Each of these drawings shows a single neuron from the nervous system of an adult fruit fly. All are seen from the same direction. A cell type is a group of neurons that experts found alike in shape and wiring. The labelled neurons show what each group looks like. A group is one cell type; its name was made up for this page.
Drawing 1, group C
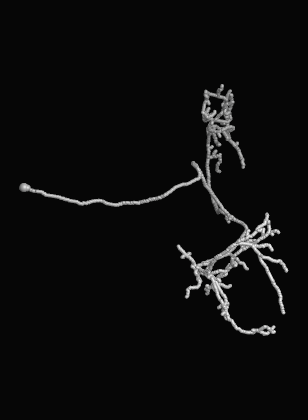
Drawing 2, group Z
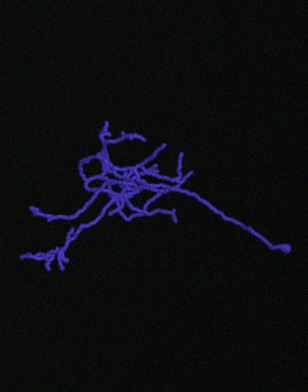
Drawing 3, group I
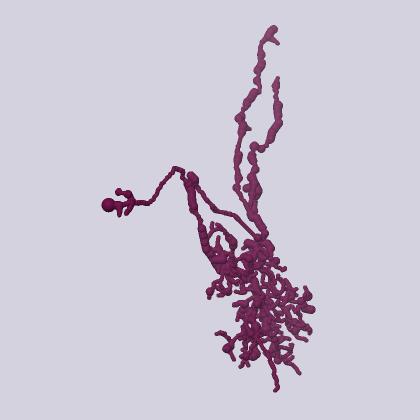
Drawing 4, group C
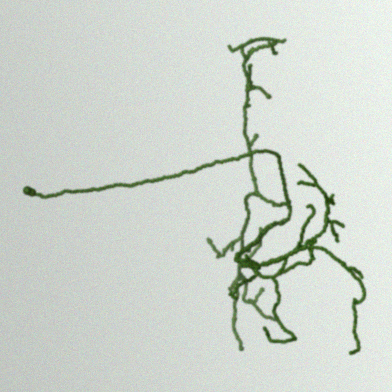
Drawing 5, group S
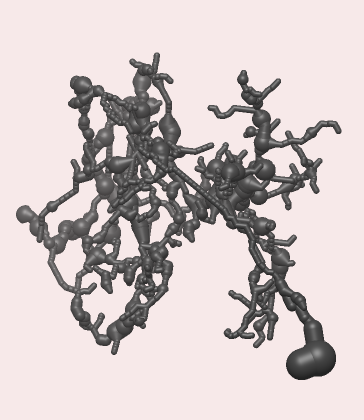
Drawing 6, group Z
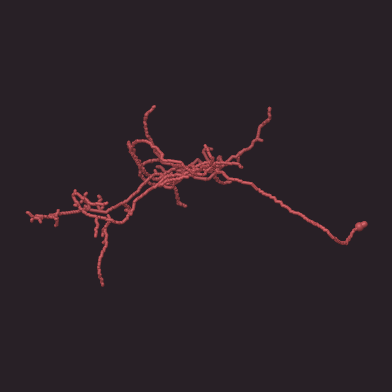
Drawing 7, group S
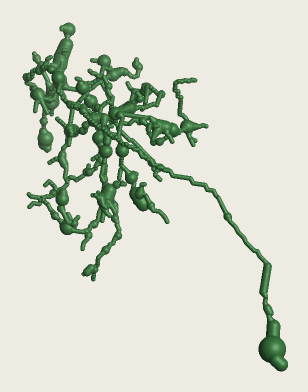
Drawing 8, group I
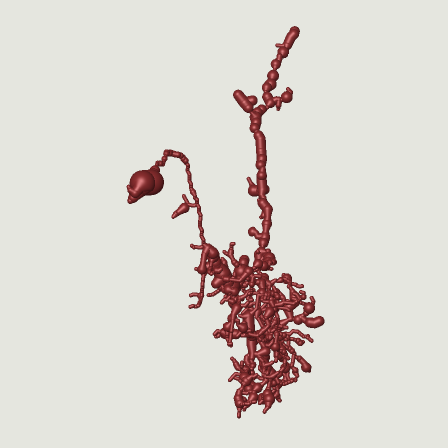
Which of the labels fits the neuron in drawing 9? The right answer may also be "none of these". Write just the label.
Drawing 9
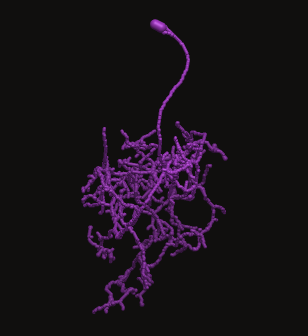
none of these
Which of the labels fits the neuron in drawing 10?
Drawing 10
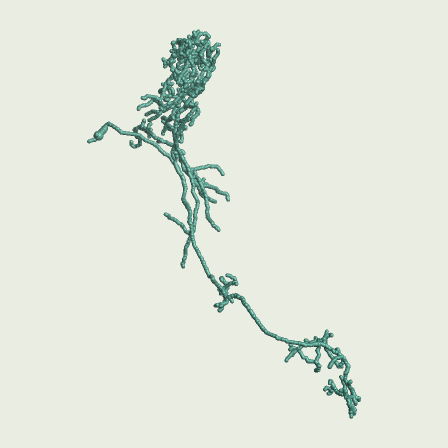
none of these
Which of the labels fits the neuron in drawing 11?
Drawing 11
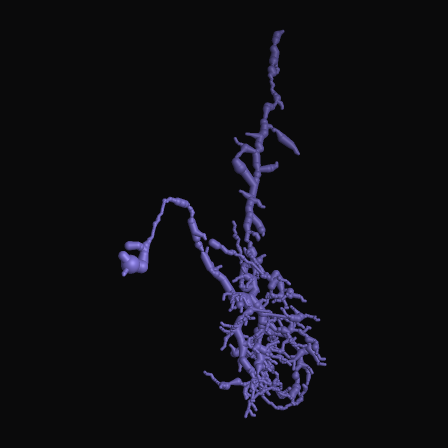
group I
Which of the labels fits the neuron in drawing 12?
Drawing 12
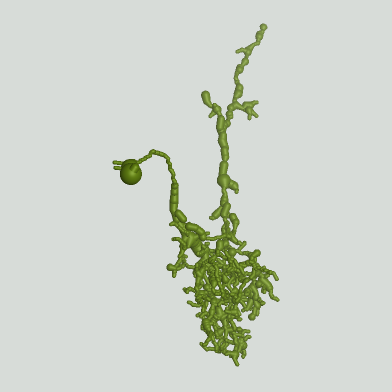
group I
